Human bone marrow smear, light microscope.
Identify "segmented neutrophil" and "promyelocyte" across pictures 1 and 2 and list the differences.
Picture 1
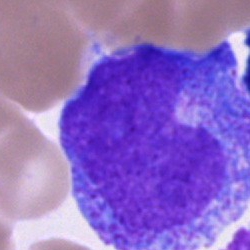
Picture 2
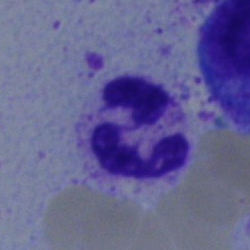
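Answer: picture 1, promyelocyte; picture 2, segmented neutrophil. Chromatin: finely granular rather than coarsely clumped in the promyelocyte; dense and dark purple in the segmented neutrophil.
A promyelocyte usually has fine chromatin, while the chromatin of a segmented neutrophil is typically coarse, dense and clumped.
Outline: irregular, with small bumps along the edge, in the promyelocyte; roughly round in the segmented neutrophil. Promyelocyte cytoplasm: blue, forming a wider band on the right than on the left, with a pale area beside the nucleus at the upper right. Segmented neutrophil: no nucleoli visible; red cells lie against its lower edge.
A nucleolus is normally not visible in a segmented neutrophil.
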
